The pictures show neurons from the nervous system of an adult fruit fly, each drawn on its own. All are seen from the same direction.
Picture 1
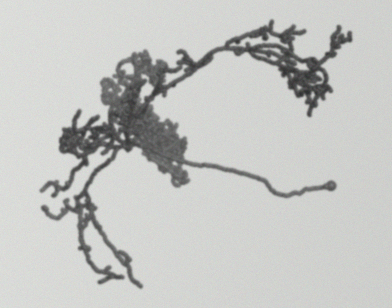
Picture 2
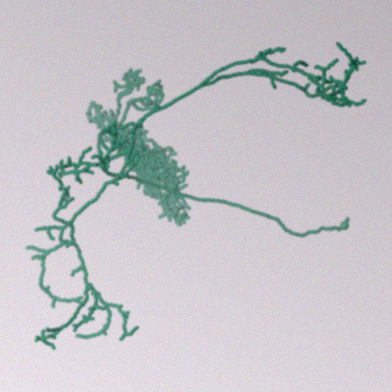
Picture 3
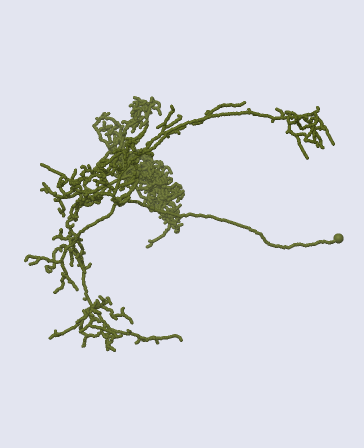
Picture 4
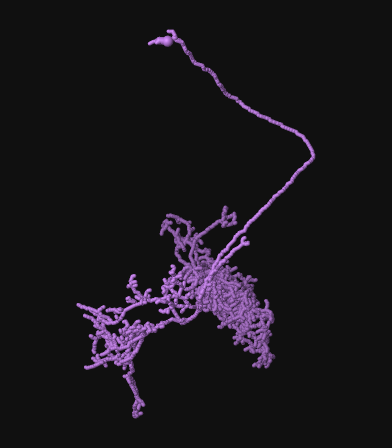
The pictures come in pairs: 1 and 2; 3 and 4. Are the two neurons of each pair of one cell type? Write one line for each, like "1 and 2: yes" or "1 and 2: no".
1 and 2: yes
3 and 4: no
